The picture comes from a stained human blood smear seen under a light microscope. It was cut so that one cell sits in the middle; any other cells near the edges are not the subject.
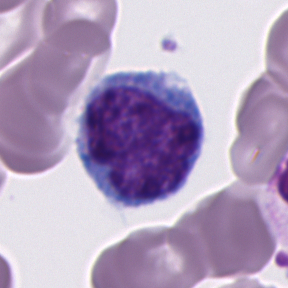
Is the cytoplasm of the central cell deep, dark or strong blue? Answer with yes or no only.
Yes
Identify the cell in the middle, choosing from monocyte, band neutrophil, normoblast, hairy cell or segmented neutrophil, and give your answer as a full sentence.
For this crop, the central cell is a monocyte.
